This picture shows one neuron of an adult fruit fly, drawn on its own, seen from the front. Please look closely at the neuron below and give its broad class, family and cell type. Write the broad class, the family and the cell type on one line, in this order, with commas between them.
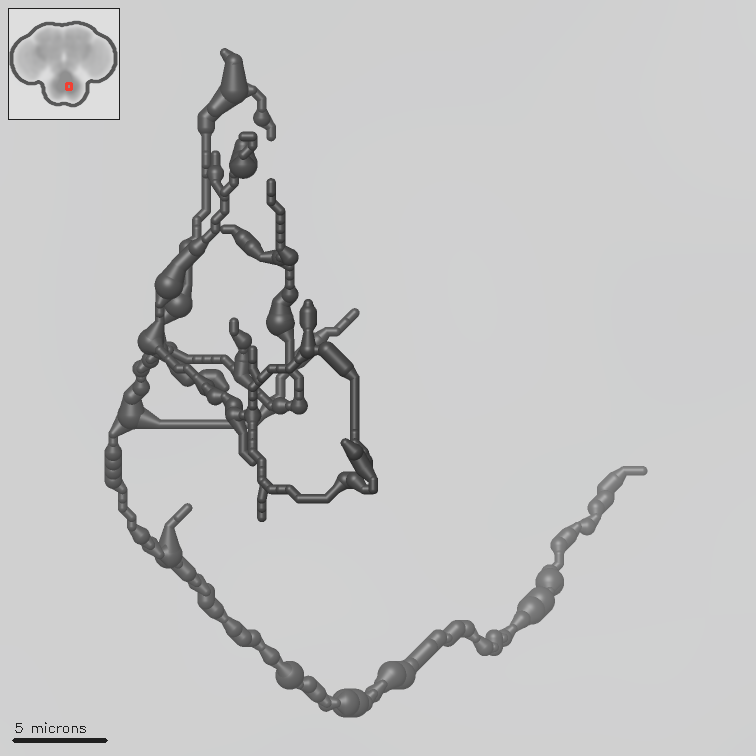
sensory neuron entering the nerve cord, class mechanosensory tactile, SNta37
